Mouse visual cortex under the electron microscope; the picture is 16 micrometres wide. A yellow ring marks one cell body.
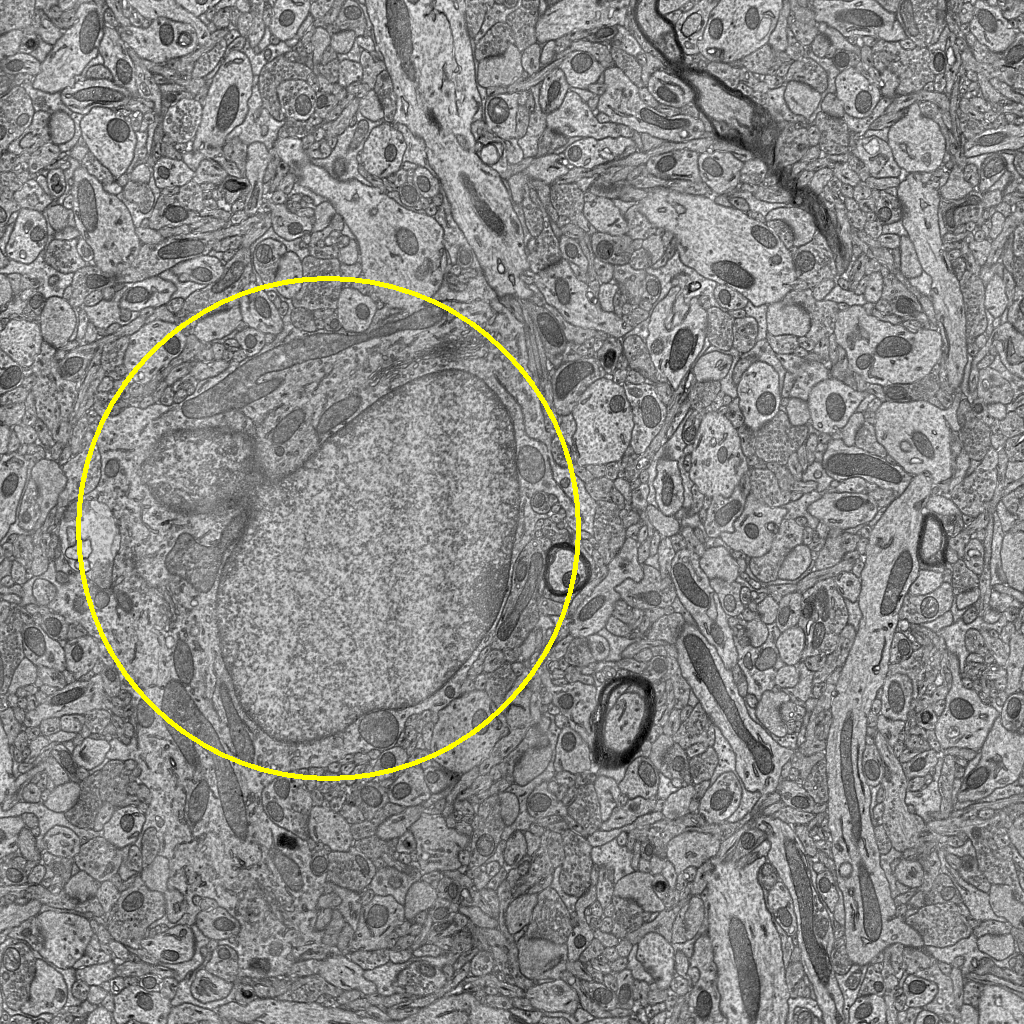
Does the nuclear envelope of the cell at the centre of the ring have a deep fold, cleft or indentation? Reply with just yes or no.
Yes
